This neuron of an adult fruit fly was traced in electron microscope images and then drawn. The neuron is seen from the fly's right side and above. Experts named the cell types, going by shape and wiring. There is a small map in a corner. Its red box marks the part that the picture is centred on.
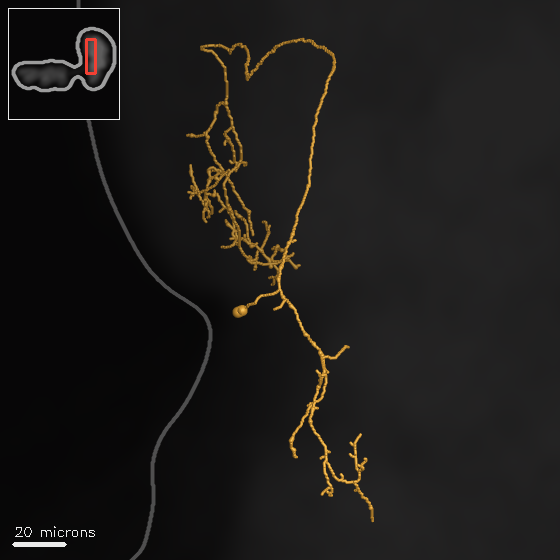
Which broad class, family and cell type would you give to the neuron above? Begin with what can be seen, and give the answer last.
The cell body is in the middle of the picture. By the scale bar it is about 190 microns tall in this view. Its broad class is visual centrifugal neuron. The family is hemilineage DM6_posterior. It is of cell type LoVC29.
